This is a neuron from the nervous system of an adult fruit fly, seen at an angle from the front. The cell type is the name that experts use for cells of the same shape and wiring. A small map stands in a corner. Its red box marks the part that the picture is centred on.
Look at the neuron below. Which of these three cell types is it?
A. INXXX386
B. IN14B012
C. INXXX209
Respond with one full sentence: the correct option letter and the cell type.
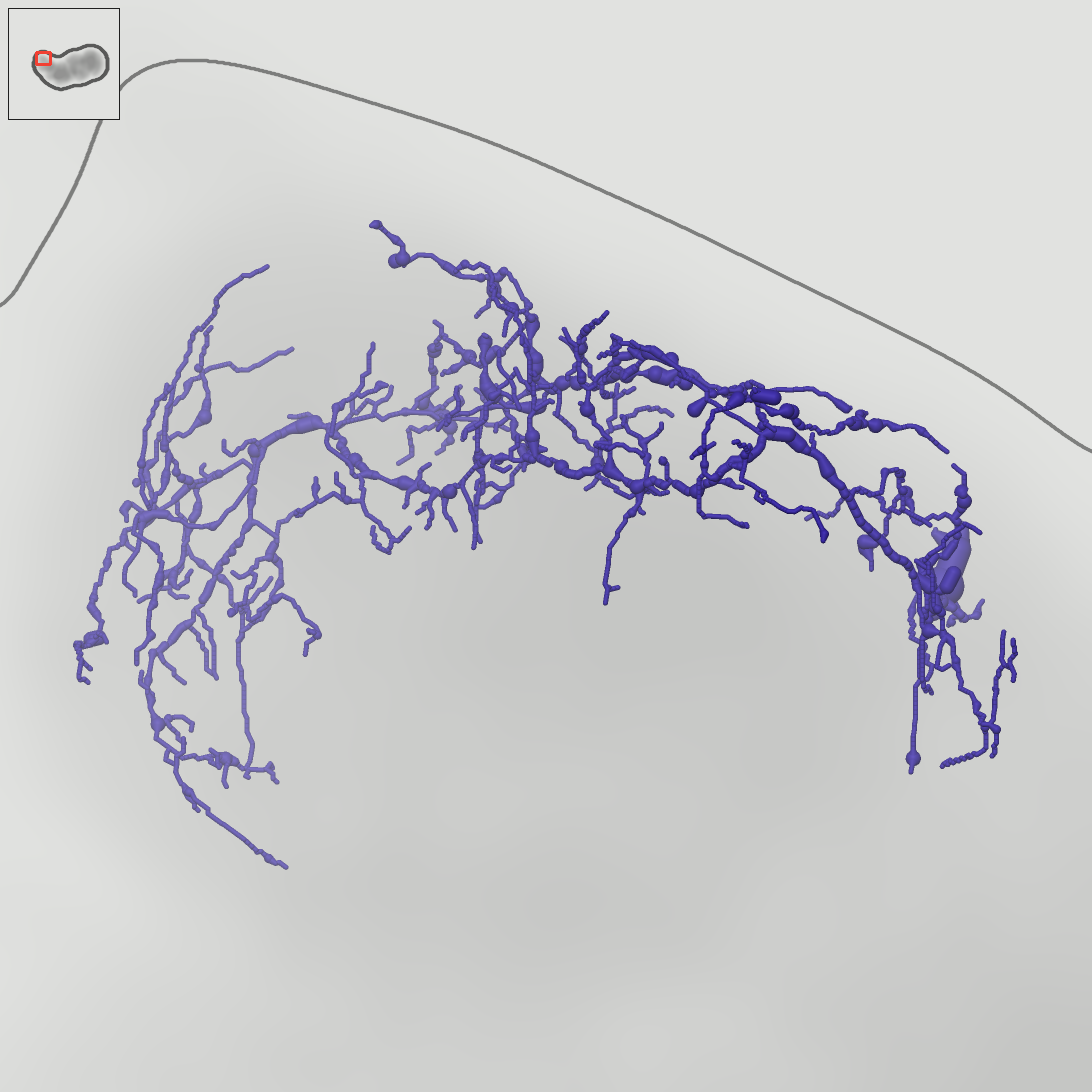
Regarding cell type, the neuron matches INXXX386, option A.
